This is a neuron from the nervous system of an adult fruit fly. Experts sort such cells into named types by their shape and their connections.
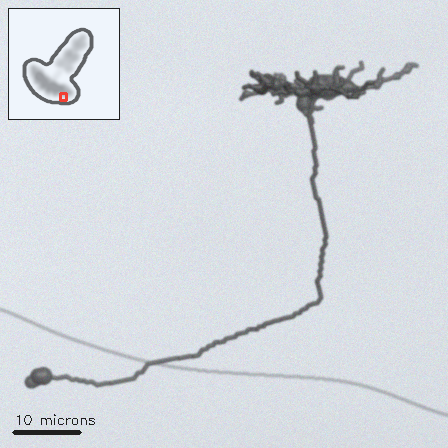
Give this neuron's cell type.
Dm8b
